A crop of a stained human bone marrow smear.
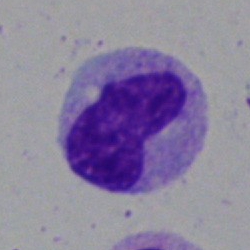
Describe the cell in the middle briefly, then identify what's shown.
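First, the outline: round and smooth. Next the nucleus, indented on its right so it takes a kidney shape, and I can't see any nucleoli. There's a small clear pale spot in the cytoplasm at the nucleus's upper left edge. So this is a band neutrophil.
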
